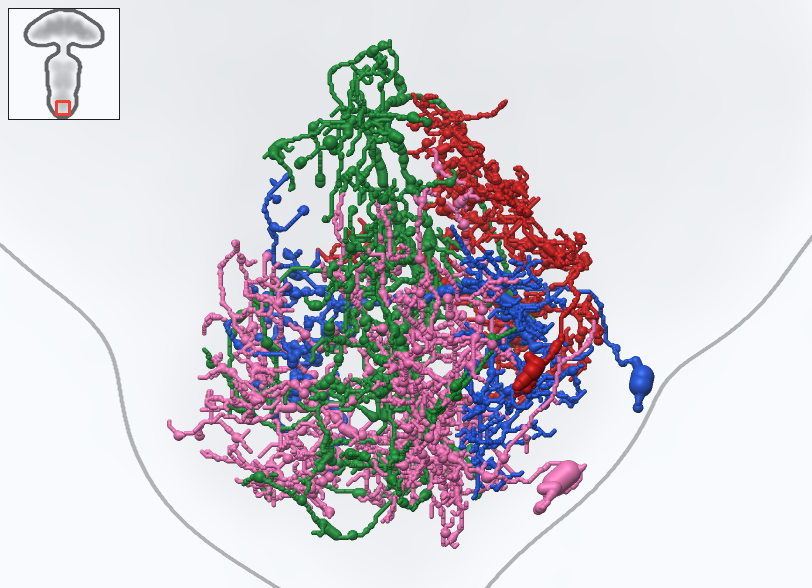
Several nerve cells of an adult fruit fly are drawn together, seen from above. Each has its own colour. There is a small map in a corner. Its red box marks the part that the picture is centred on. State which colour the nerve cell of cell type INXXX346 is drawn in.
blue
